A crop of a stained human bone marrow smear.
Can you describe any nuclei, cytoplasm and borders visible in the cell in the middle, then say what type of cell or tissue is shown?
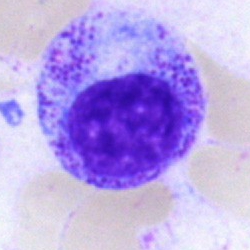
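Look first at the nucleus: it sits off-centre, toward the lower right. Around it the cytoplasm is pale blue, with many purple granules scattered through it. Just above the nucleus they thin out in a paler patch. So this is a myelocyte.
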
